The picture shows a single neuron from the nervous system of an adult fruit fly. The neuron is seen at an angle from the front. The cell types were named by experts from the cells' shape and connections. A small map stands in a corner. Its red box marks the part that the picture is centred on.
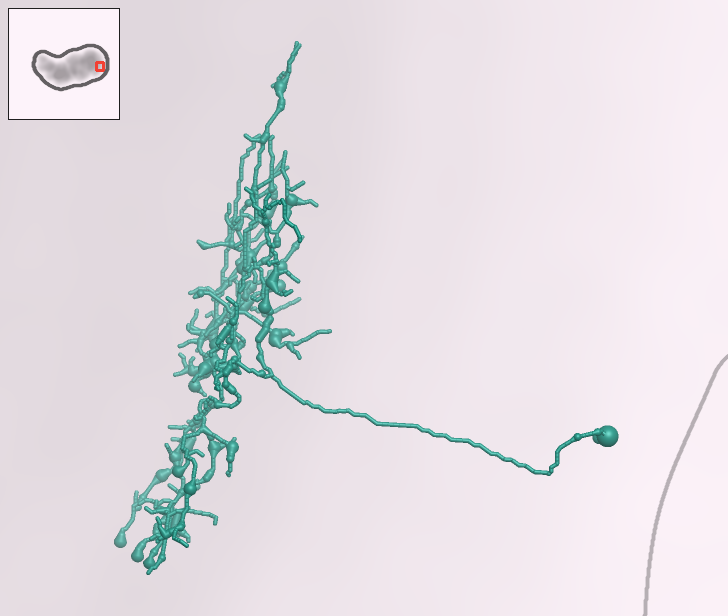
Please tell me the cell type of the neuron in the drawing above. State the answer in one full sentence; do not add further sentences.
It is as Cm5 that this neuron is typed.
